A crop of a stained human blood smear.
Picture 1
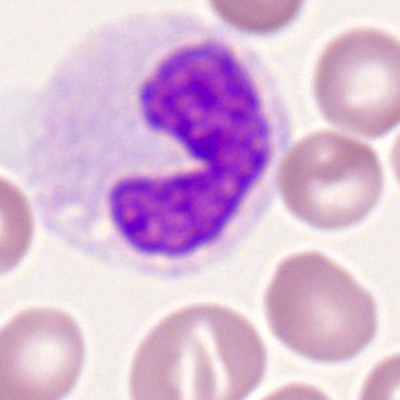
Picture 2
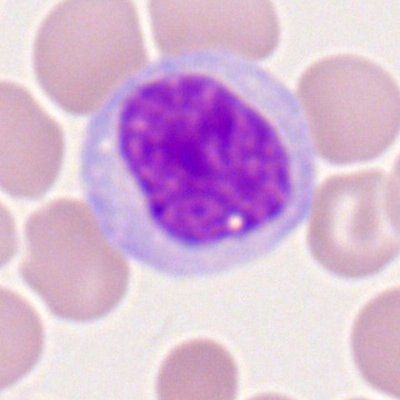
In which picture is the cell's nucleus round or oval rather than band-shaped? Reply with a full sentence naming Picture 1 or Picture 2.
The cell shown in picture 2 carries a single compact round or oval nucleus.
